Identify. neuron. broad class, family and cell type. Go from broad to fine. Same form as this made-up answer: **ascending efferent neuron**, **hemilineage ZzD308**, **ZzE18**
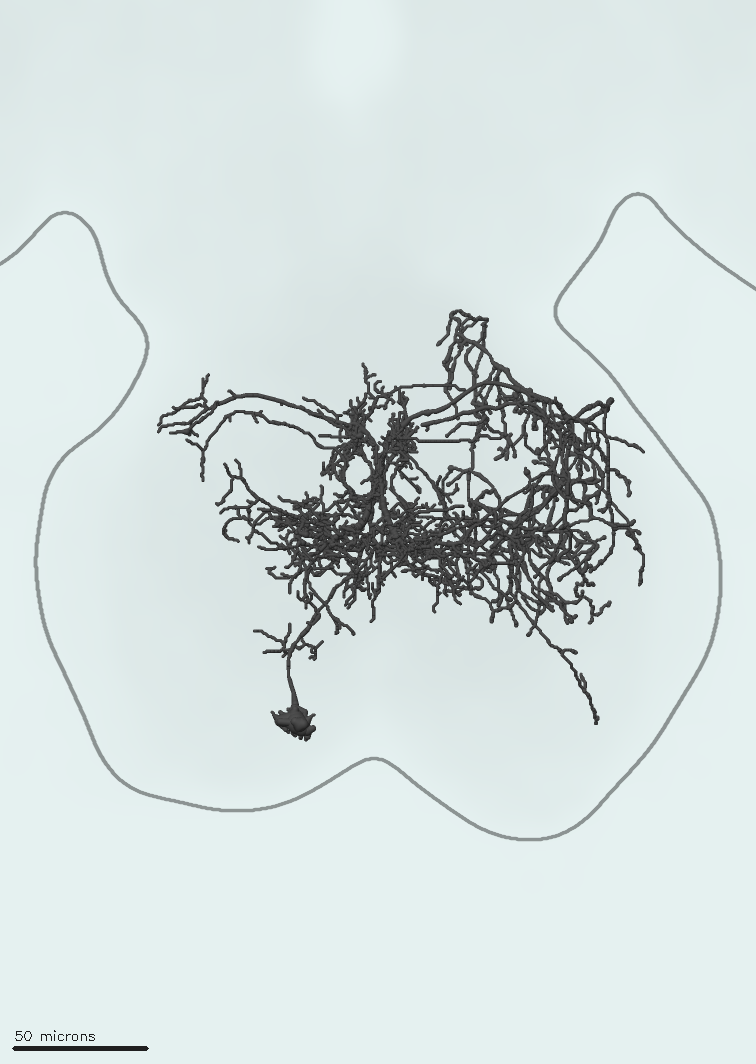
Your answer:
**ascending neuron**, **hemilineage 27X**, **IN27X001**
